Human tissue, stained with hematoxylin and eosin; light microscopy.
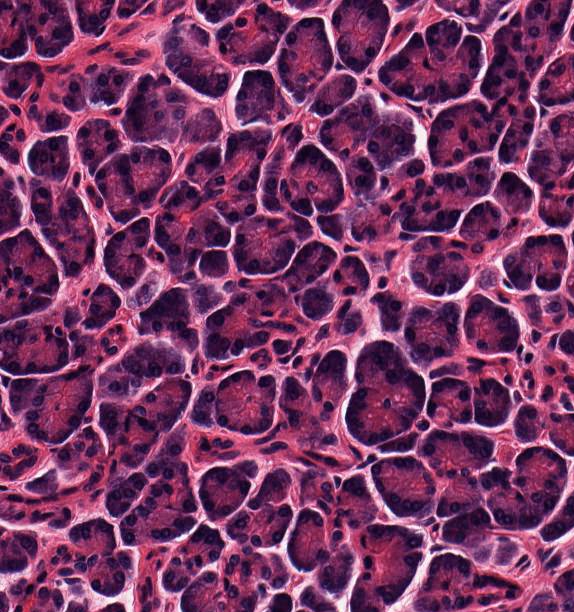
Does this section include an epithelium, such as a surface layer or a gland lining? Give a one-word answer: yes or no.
Yes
